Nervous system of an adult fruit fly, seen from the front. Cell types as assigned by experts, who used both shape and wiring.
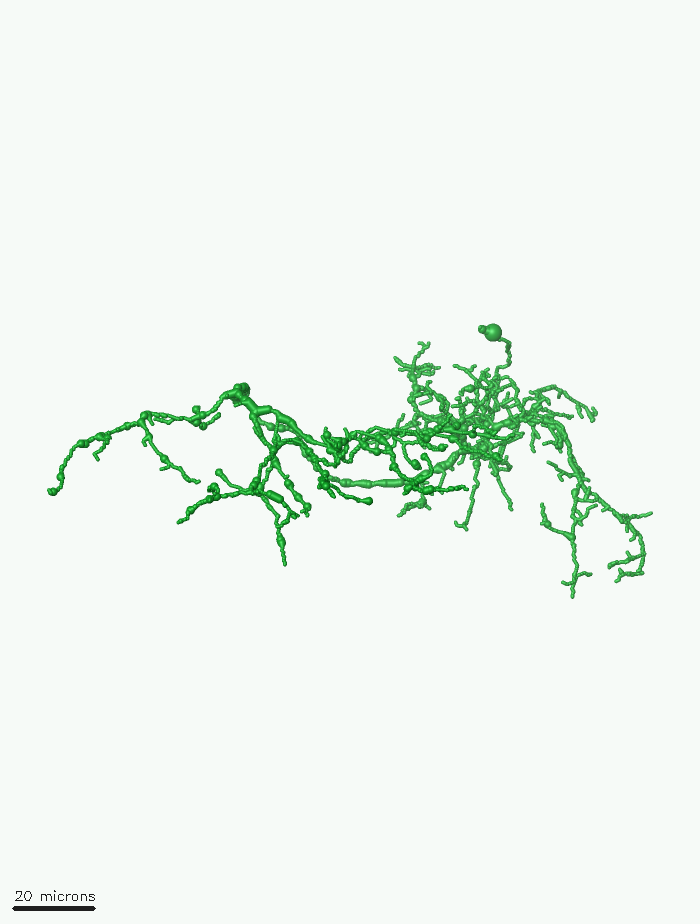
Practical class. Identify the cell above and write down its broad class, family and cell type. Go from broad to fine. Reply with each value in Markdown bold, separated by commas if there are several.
**nerve-cord intrinsic neuron**, **hemilineage 18B**, **IN18B042**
